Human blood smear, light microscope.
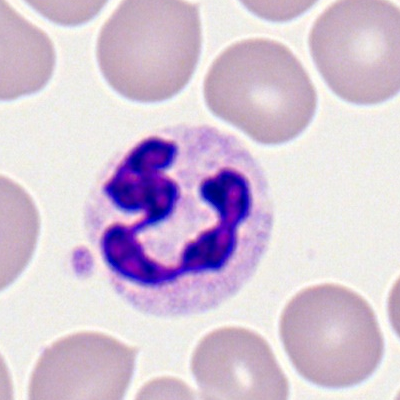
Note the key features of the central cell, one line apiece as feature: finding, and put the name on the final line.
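Nucleus: several lobes curving around the cell's middle
Chromatin: dark purple, coarsely clumped
Cytoplasm: plentiful, pale pinkish-lilac
Granules: fine, lilac, evenly scattered through the cytoplasm
Name: segmented neutrophil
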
